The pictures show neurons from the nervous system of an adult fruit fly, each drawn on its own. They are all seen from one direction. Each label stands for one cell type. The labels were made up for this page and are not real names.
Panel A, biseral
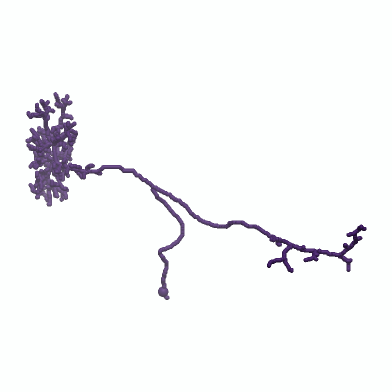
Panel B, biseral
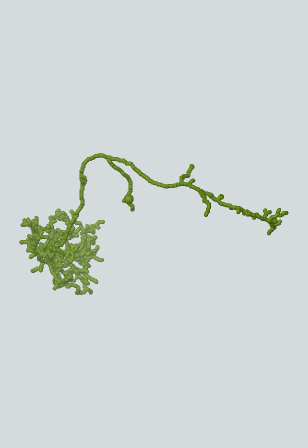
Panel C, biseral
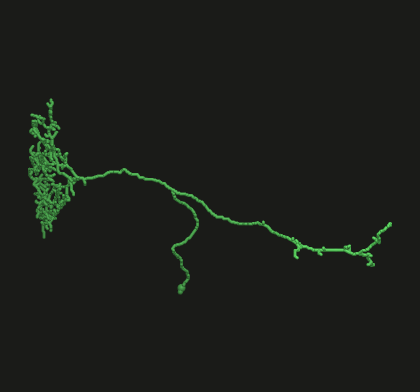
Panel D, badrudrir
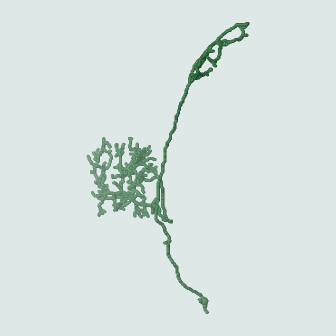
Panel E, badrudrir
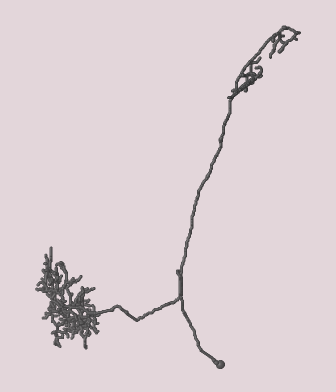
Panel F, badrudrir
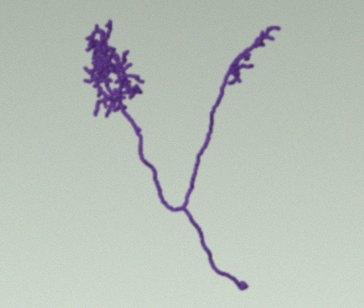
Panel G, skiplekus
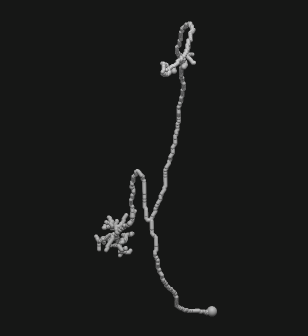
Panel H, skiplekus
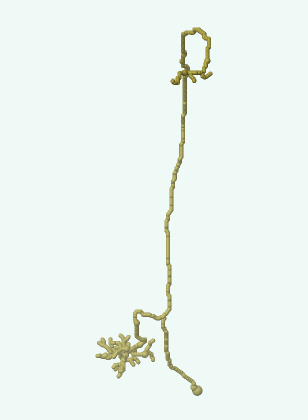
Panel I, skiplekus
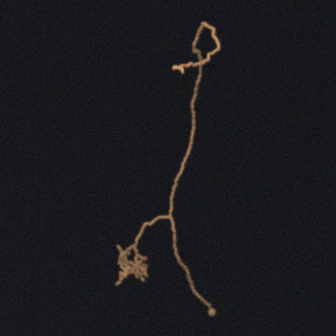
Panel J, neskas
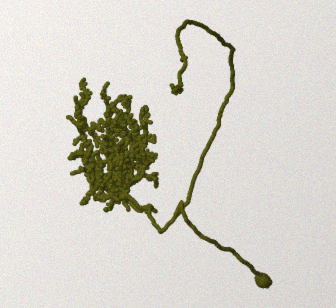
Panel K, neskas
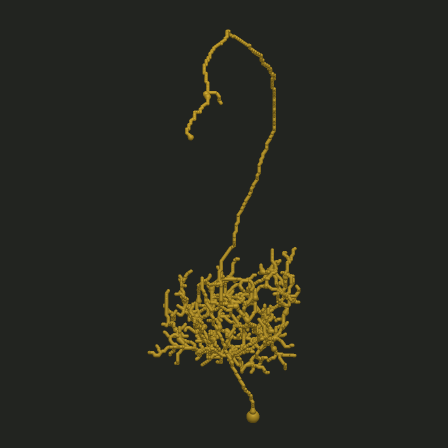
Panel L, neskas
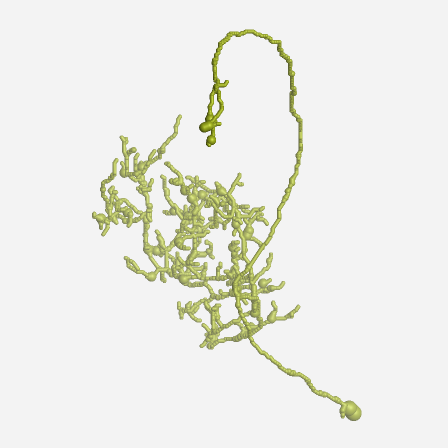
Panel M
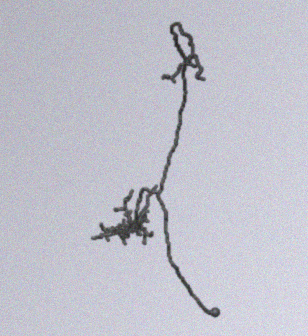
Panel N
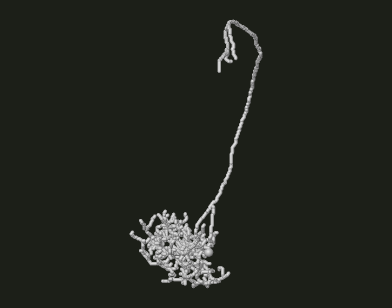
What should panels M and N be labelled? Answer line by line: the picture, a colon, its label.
M: skiplekus
N: neskas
